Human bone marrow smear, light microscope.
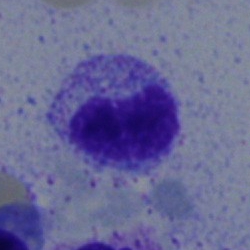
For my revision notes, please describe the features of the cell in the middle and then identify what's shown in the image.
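Let me go over it: the outline is round, and the nucleus sits off-centre in the lower right part of the cell. It's bean-shaped, with a shallow indentation on its upper side. The cytoplasm is pale lilac and widest above the nucleus. So this cell is a myelocyte.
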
